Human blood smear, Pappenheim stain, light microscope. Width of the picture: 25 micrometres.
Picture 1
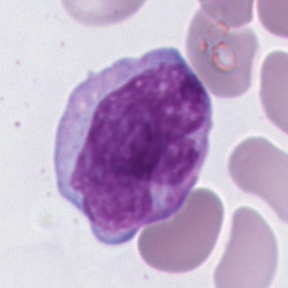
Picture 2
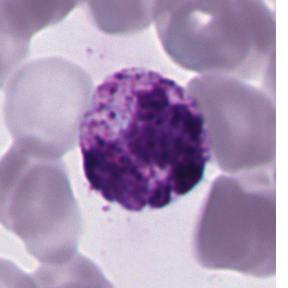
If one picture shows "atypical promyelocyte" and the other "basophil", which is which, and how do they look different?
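In picture 1 is the atypical promyelocyte; picture 2 is the basophil. The atypical promyelocyte has an irregular, somewhat angular outline rather than a smoothly round one. It measures about 18 by 13 micrometres, and its nucleus about 16 by 11 micrometres, filling about 70% of the cell's area. The nucleus is a single unlobed mass with an irregular outline. The cytoplasm forms a pale greyish blue rim, wider on the left side of the cell than on the right, and no granules are seen in it.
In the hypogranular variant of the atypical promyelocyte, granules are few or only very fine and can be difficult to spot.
Red cells touch this cell along its right edge. The basophil is smaller, about 12 micrometres across, with a roughly round outline and a slightly ragged edge.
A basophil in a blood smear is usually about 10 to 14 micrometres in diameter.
Coarse dark purple granules crowd over most of the basophil, in contrast to the atypical promyelocyte, where no granules are seen.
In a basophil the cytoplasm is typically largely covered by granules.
The granules also lie over the basophil's nucleus, so its outline cannot be traced, whereas the nucleus of the atypical promyelocyte shows an irregular outline.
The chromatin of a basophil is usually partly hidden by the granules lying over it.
The upper left part of the basophil is paler and pinkish-lilac, with fewer granules, and no nucleoli can be seen. A few small purple specks lie on the background just outside its edge.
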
